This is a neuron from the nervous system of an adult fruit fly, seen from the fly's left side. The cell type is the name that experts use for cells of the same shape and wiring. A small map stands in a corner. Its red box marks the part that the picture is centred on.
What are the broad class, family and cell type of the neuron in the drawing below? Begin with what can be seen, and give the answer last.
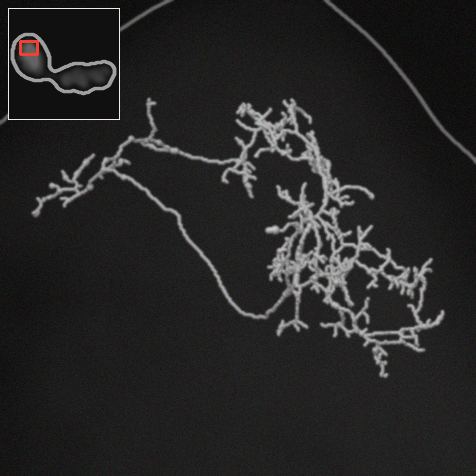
The cell body can be seen in the middle of the picture. Dozens of branch ends can be seen. This is a central-brain intrinsic neuron. The family is hemilineage LHl2_dorsal. It is of cell type LHAD1b2_b.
